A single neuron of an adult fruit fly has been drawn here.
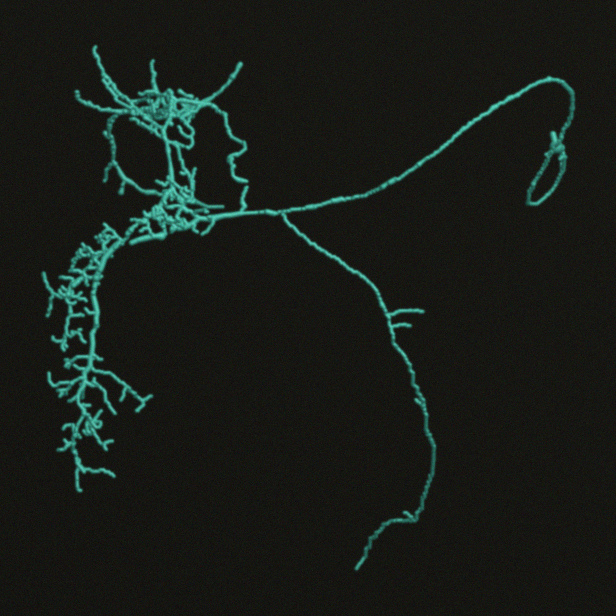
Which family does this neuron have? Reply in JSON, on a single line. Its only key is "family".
{"family": "hemilineage SIPa1_dorsal"}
